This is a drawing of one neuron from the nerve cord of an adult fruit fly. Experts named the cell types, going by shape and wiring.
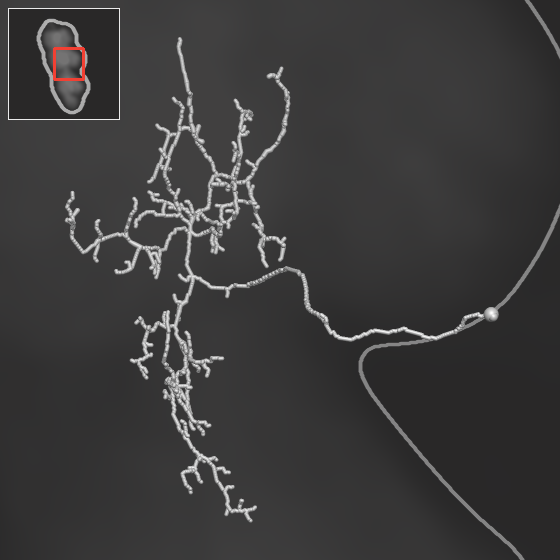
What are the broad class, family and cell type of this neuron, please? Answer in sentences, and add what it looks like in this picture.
This is a nerve-cord intrinsic neuron. The family is hemilineage 03B. The cell type is IN03B070. Dozens of branch ends can be seen. In this view it is about as wide as it is tall.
